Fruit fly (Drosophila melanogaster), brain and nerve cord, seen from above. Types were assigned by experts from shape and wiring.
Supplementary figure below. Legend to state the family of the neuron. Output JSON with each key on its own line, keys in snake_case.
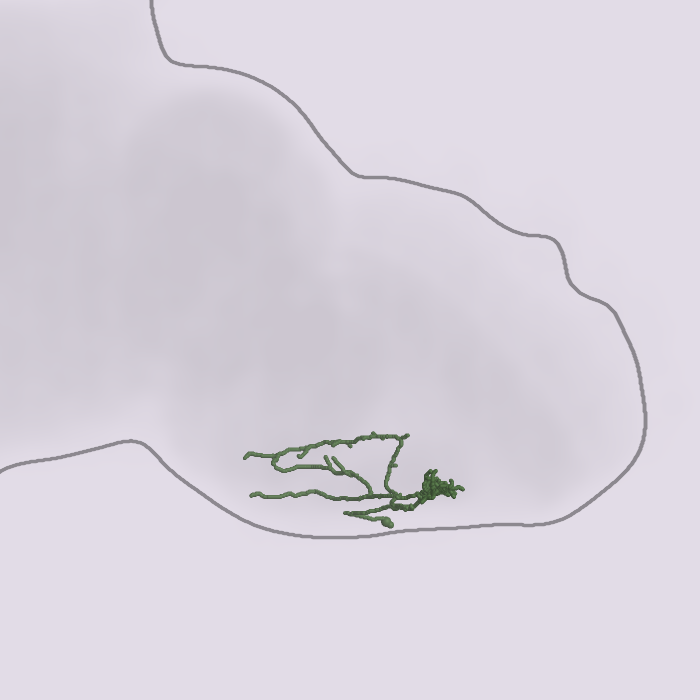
{
 "family": "LPi"
}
